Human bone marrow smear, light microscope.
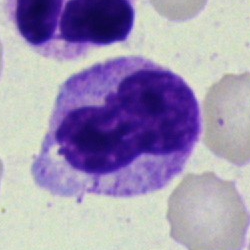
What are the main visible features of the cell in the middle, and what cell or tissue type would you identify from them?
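Looking first at the nucleus, I see a notch in its upper edge that folds it into a two-lobed shape. Its chromatin is dark purple and dense, with a few paler streaks. The cytoplasm is pale greyish-lilac and holds fine, faint purplish granules. So I would call this a band neutrophil.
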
